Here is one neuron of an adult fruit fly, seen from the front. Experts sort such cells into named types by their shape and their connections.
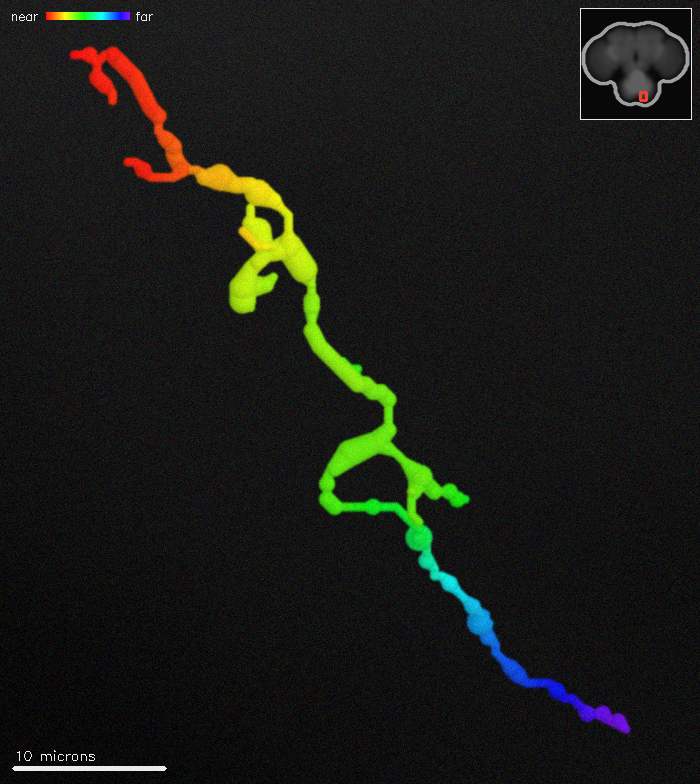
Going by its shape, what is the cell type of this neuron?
SNta45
